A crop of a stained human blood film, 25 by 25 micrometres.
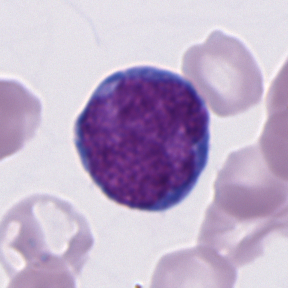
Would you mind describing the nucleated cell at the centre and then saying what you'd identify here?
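No nucleoli visible. Cytoplasm only a thin blue rim around the nucleus, widest at lower right. No cytoplasmic vacuoles. Myeloblast.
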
